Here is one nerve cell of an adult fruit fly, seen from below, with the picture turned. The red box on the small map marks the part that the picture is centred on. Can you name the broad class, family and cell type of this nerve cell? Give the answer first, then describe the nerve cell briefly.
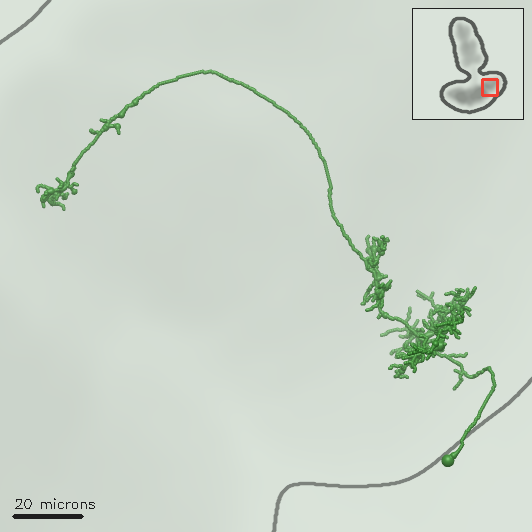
This is an optic-lobe intrinsic neuron. Its family is Tm. The cell type is Tm16. It lies in the brain. The cell body can be seen at the lower right of the picture. From left to right in the picture it spans about 140 microns.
